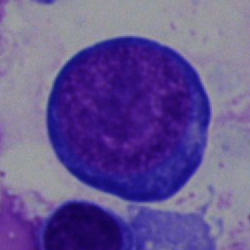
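Proerythroblast, the central cell of this stained bone marrow smear. Its chromatin is finely textured rather than coarsely clumped. The cytoplasm forms just a narrow rim around the nucleus. No granules are visible in that rim, and no vacuoles either.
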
